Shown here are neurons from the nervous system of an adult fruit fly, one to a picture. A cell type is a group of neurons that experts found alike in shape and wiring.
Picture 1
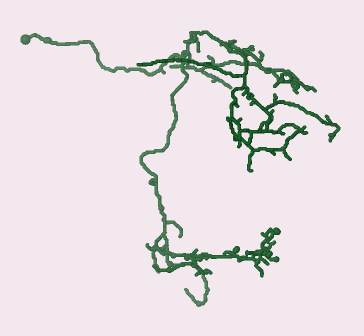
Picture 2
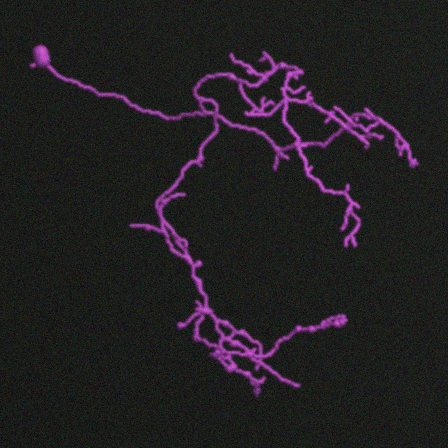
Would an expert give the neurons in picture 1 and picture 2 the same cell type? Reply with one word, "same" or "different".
same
